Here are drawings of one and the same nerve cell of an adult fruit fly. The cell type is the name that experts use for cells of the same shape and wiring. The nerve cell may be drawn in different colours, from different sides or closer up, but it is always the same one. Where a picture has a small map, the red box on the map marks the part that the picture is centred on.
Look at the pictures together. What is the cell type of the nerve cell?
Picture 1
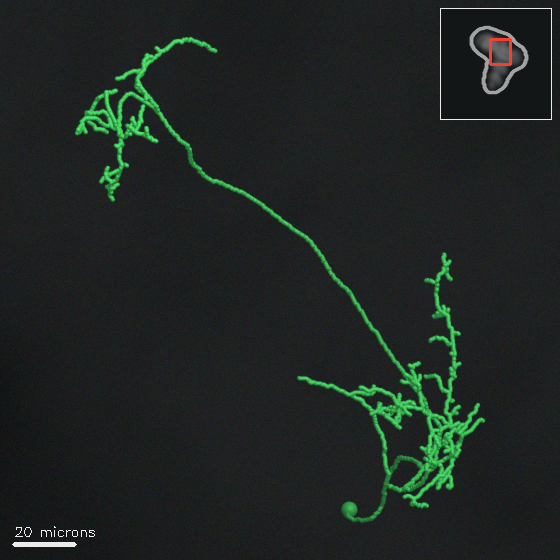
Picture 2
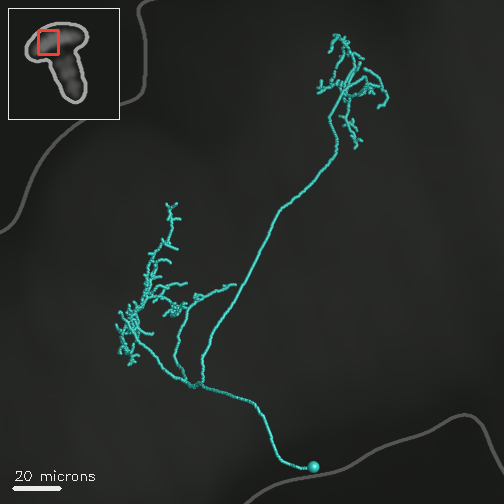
SMP570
